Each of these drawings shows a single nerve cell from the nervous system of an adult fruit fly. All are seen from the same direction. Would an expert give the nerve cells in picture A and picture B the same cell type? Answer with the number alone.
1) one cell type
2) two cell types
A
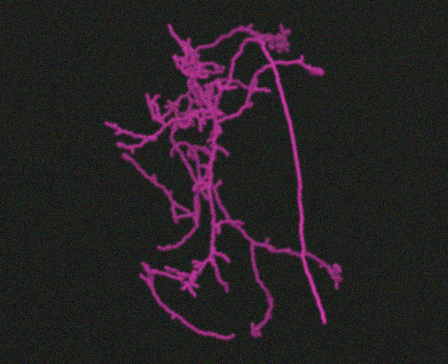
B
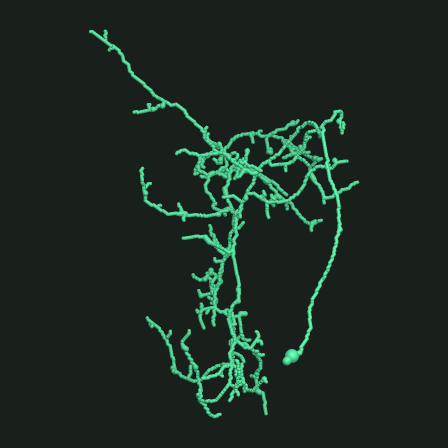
1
